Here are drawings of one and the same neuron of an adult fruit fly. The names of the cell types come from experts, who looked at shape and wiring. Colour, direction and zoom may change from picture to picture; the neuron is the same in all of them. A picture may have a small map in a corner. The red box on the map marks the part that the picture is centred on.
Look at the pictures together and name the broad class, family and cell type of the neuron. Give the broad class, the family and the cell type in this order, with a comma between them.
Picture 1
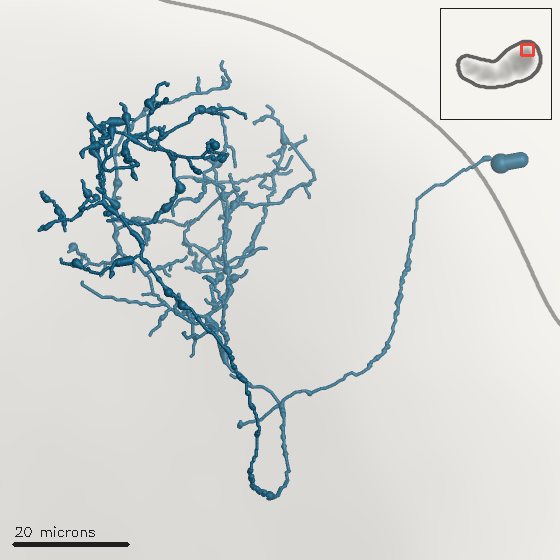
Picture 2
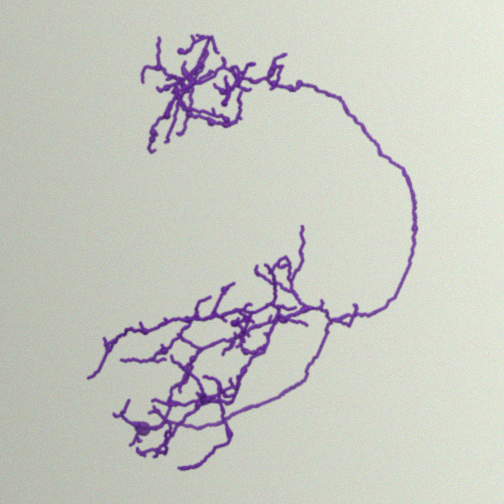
central-brain intrinsic neuron, hemilineage SLPal1, LHAD1f1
